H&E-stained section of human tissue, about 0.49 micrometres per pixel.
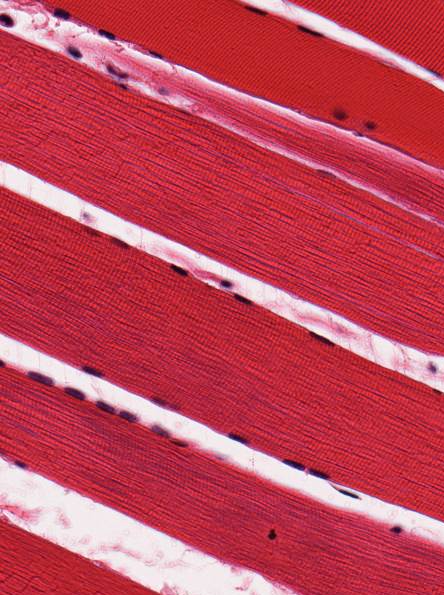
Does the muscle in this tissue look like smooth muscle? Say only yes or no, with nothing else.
No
